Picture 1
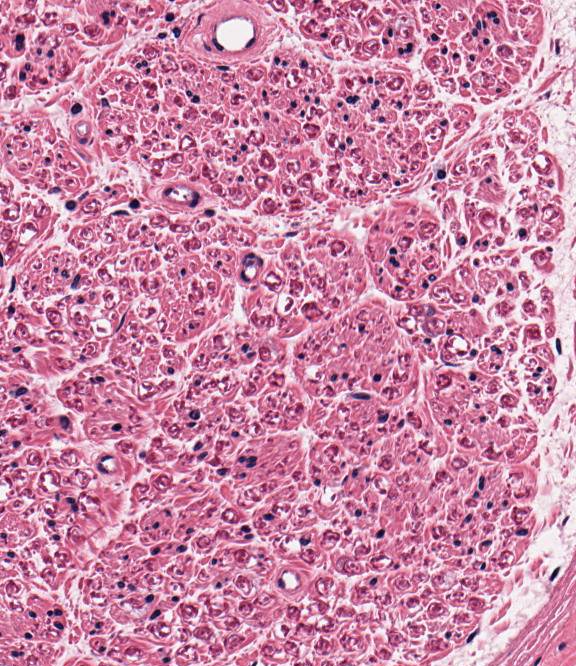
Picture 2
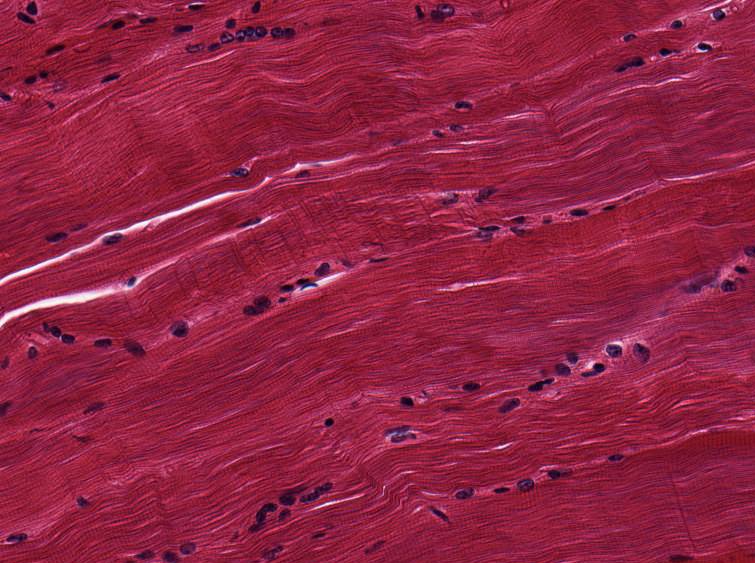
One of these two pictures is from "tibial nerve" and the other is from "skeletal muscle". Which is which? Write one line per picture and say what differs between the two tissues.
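Picture 1 – tibial nerve. The field is filled with many small round fibre profiles cut in cross-section.
Picture 2 – skeletal muscle. Long parallel striated muscle fibres fill the whole field and run diagonally from lower left to upper right.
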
